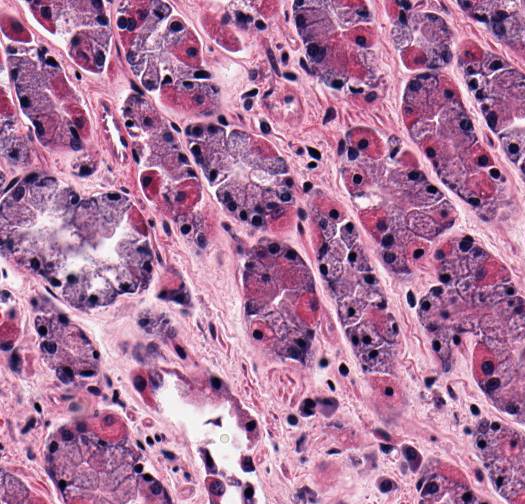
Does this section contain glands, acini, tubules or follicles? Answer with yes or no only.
Yes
